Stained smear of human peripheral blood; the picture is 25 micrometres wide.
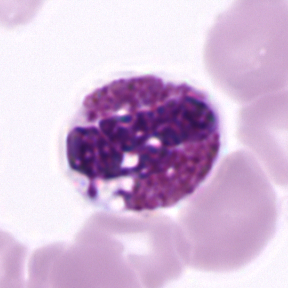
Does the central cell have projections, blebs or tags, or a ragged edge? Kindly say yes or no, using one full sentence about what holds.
No, by its outline the cell is smooth and even.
